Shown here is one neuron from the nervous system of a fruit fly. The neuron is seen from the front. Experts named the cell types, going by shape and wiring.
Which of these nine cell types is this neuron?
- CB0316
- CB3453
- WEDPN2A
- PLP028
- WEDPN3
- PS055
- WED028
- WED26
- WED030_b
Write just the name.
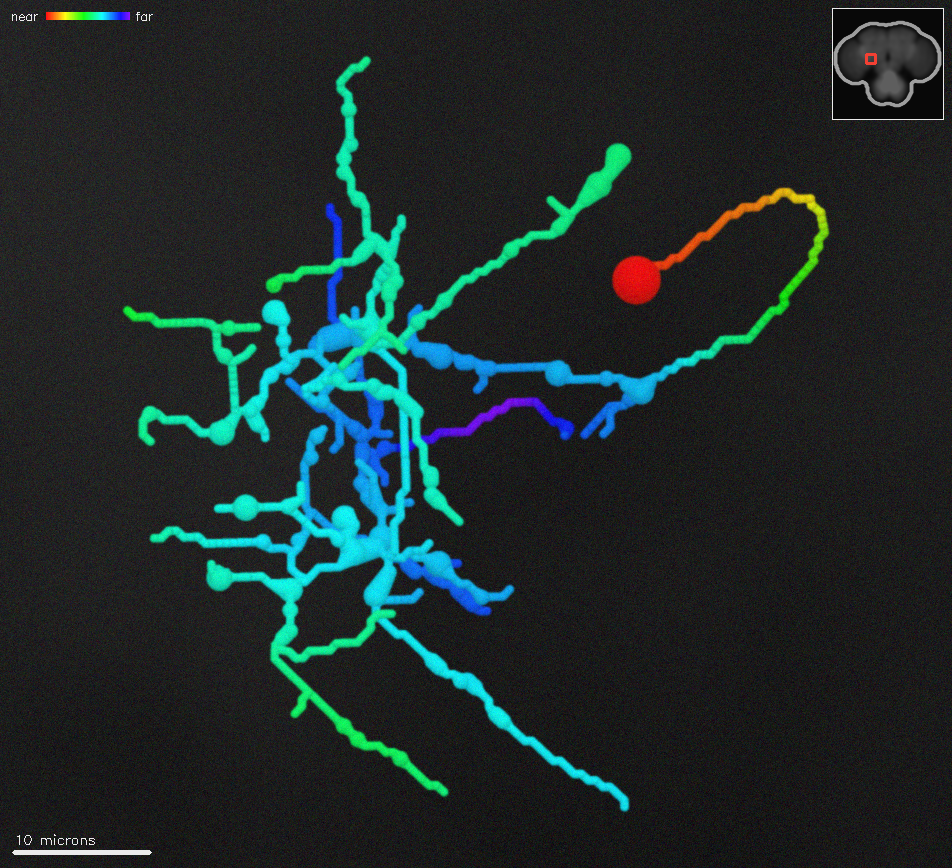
WED030_b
